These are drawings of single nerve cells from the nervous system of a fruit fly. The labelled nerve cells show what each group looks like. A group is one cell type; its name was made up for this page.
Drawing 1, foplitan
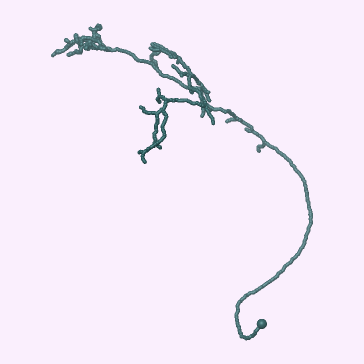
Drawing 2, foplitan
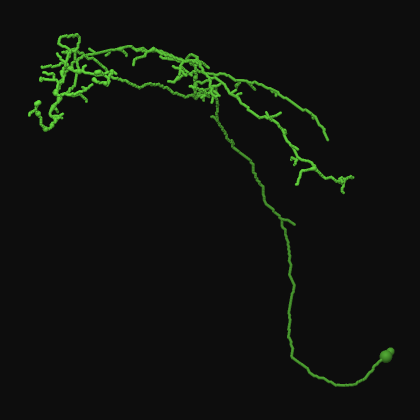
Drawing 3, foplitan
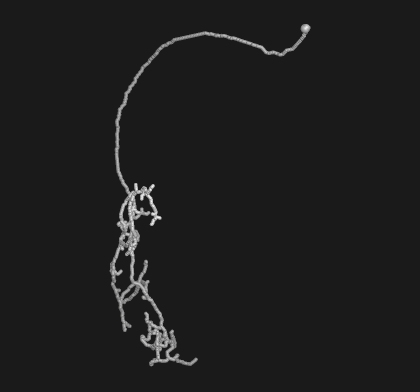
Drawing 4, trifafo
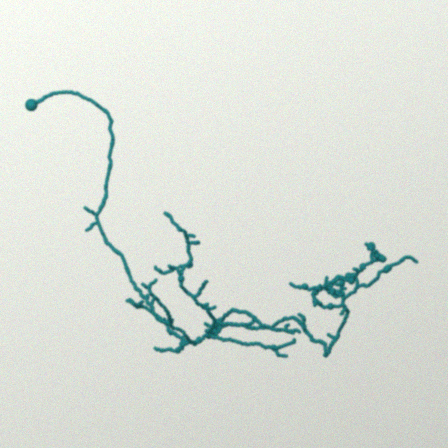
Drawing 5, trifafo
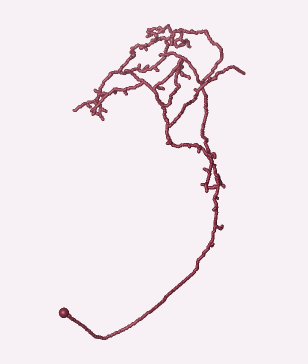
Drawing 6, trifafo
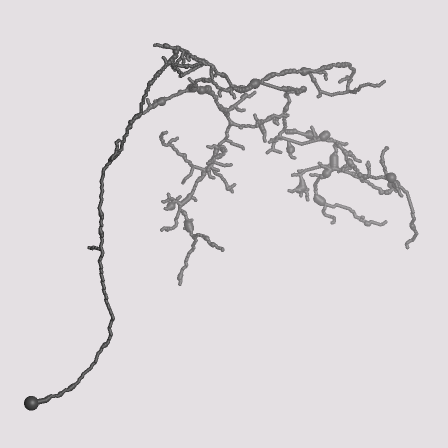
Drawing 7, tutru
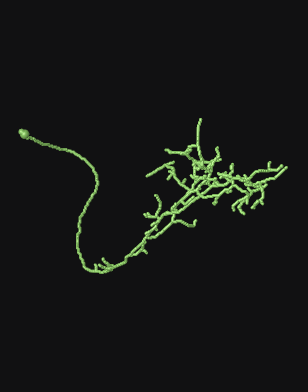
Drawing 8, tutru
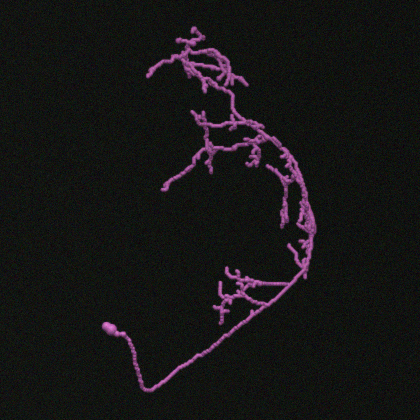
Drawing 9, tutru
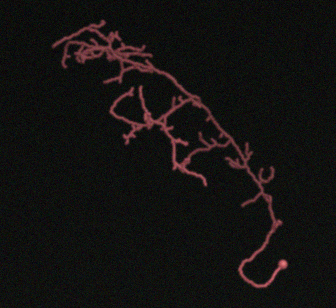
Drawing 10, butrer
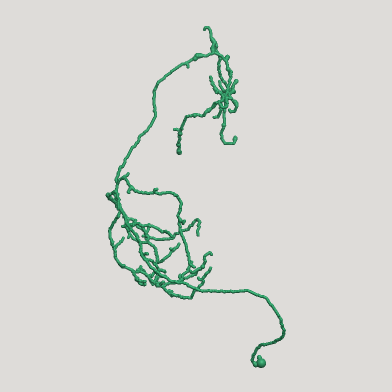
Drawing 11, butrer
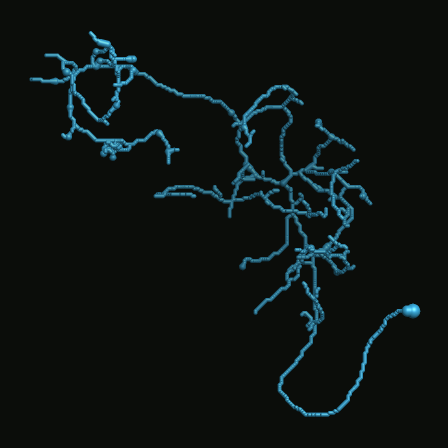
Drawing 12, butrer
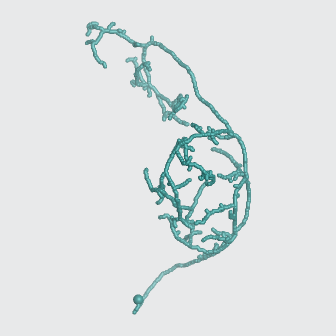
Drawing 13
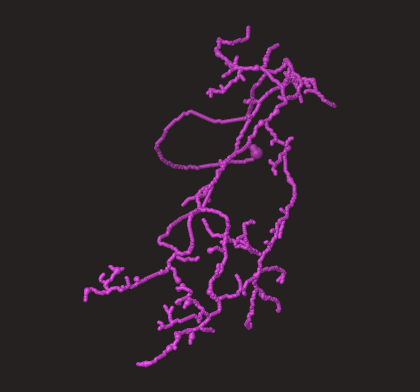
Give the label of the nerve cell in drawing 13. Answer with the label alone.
trifafo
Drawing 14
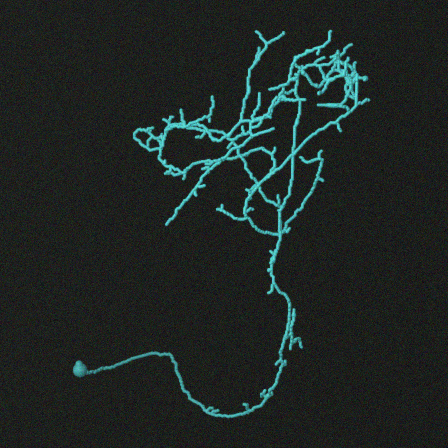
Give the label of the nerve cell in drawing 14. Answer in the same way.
foplitan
